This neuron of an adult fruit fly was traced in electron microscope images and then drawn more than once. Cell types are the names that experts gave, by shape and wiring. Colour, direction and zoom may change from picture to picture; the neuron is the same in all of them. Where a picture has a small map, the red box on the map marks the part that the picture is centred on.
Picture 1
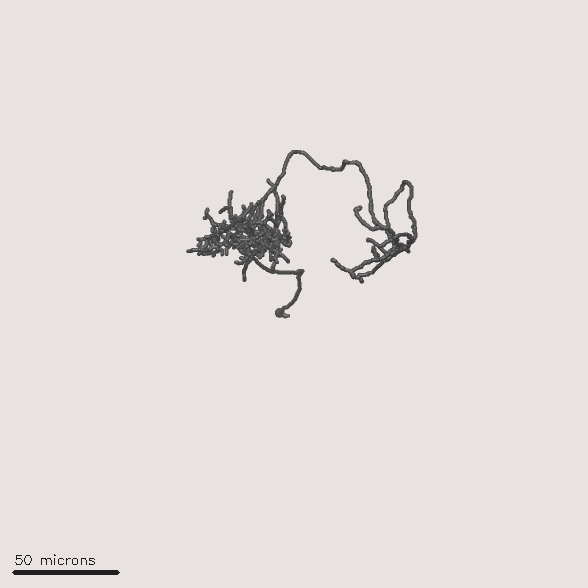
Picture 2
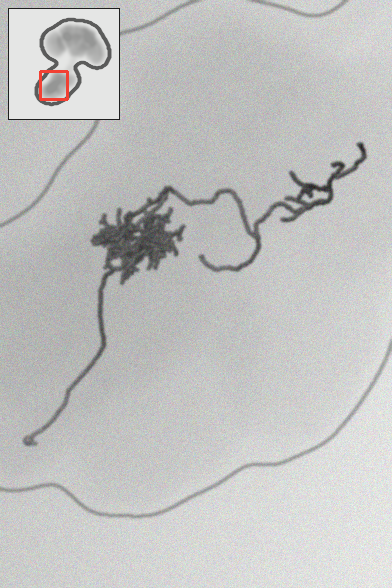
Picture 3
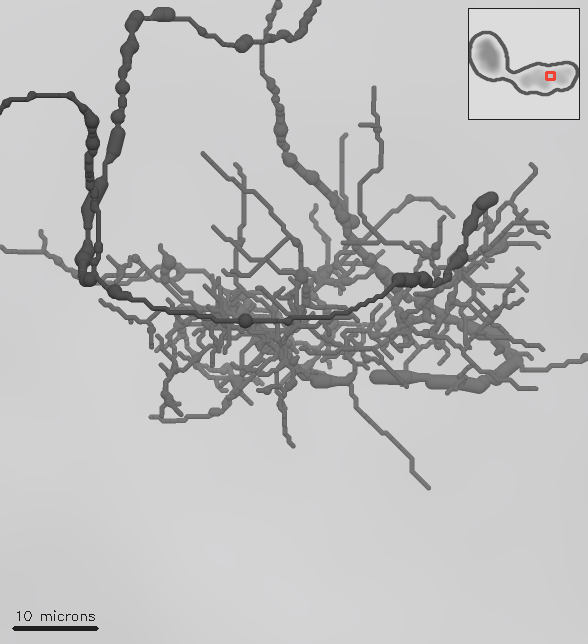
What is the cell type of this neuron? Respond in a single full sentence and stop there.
The neuron is typed under the name IN06A073.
